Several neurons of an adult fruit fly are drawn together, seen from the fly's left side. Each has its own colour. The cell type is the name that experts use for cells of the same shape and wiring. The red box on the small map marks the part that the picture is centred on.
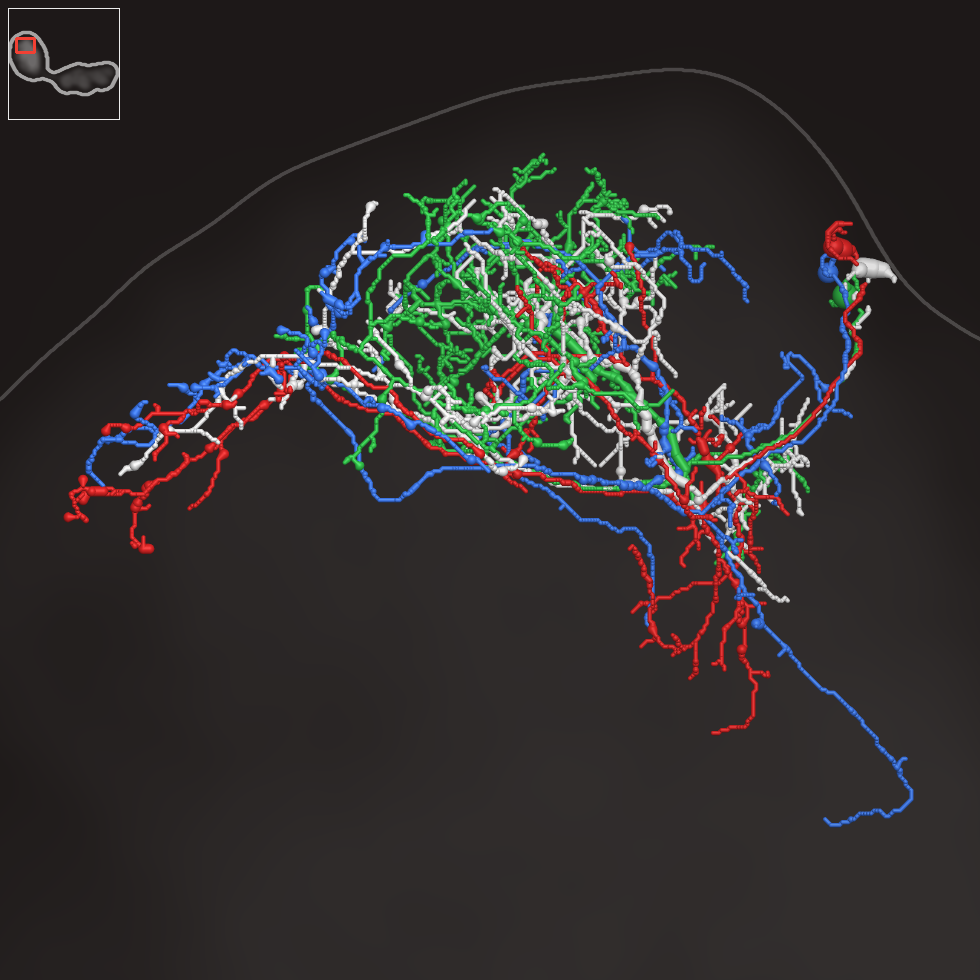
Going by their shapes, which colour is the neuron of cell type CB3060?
blue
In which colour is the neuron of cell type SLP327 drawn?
green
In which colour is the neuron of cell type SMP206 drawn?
white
